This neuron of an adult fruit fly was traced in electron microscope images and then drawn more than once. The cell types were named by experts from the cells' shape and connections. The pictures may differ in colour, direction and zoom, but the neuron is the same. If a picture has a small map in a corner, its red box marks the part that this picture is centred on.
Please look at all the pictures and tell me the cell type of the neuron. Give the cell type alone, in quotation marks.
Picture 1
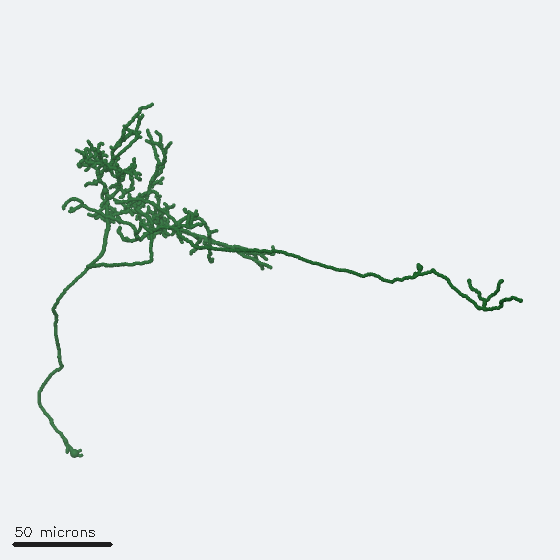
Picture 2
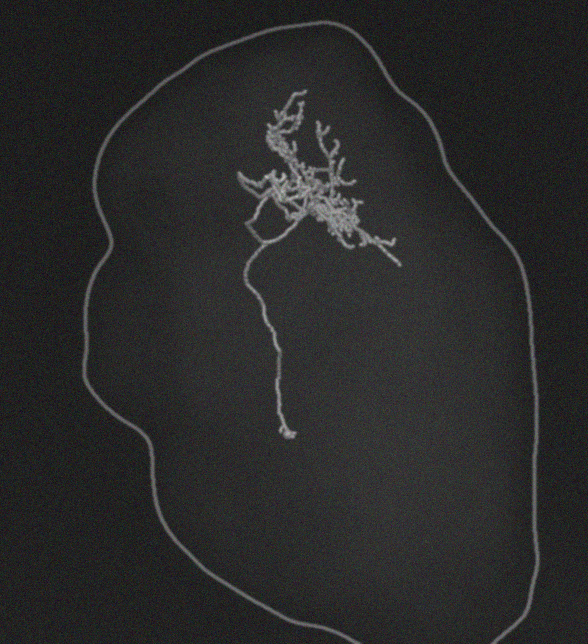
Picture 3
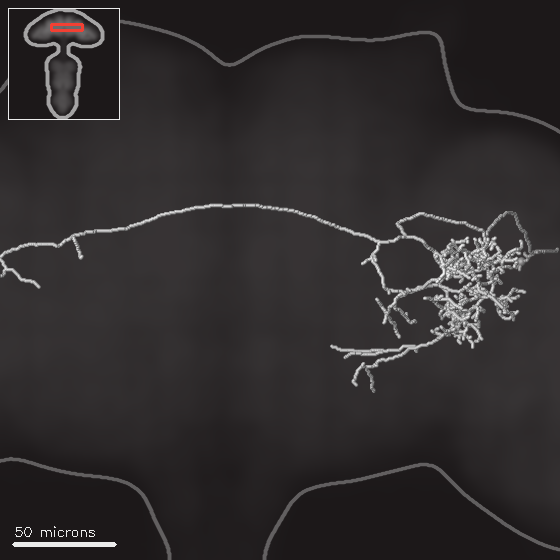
"CL057"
